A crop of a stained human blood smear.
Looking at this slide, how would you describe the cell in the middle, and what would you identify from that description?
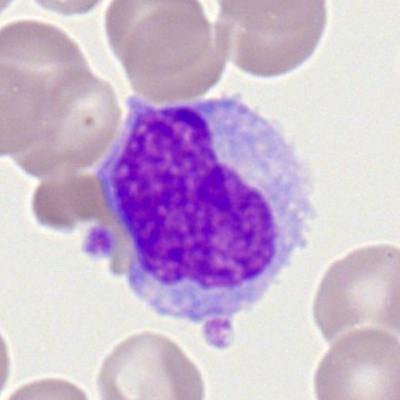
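Outline irregular, finely ruffled along the right edge. Chromatin mottled: dark purple clumps with paler spaces between. Cytoplasm pale grey-blue, without coarse granules. Monocyte.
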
